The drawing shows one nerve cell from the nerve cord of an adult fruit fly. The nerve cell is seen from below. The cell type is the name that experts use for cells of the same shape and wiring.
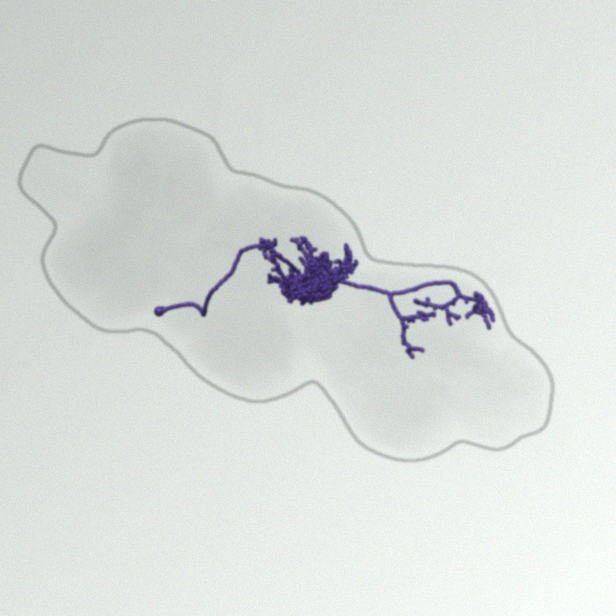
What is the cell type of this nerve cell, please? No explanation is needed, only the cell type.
IN01A007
